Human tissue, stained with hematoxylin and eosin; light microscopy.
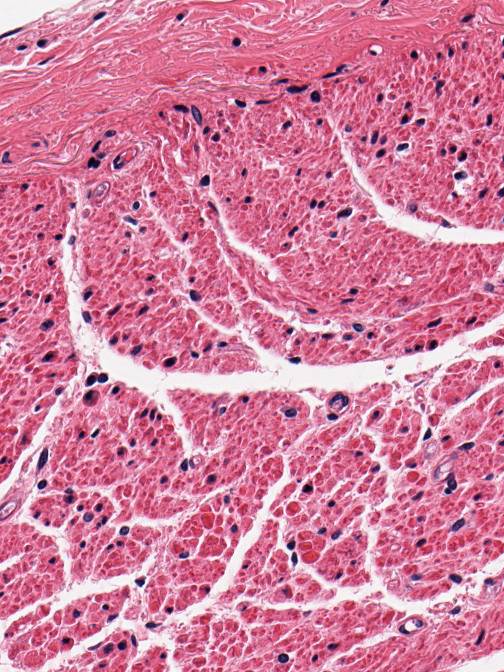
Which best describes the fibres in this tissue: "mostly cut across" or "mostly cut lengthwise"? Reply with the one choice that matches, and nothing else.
Mostly cut across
